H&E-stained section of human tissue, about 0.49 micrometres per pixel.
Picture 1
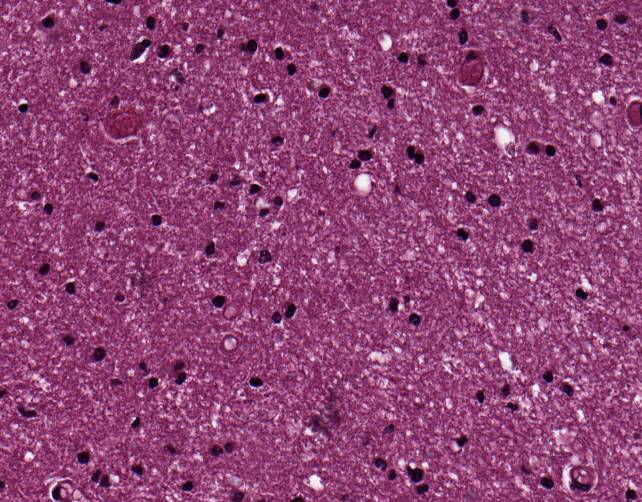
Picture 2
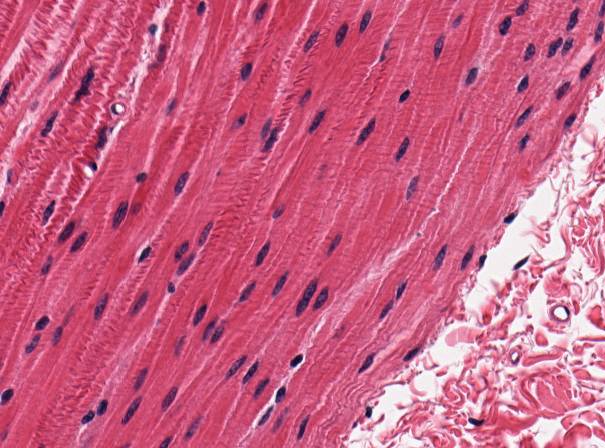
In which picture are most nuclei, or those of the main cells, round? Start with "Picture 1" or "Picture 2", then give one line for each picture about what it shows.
Picture 1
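Picture 1: Small, round, dark-staining nuclei are scattered fairly evenly across the entire field.
Picture 2: The muscle nuclei are elongated ovals lying along the long axis of the fibres.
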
